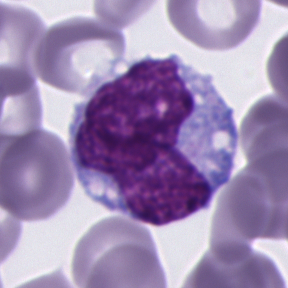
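Monocyte, the cell in the middle of a stained smear of human peripheral blood. Look first at the nucleus: it is one continuous mass, not split into separate lobes, with a deep notch on its right side. Several small clear vacuoles lie in the cytoplasm. Trace the cell's edge and you will find it finely ruffled rather than smooth.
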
